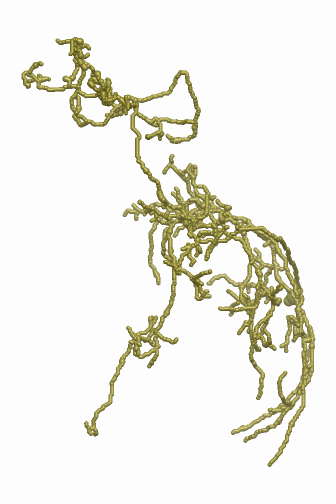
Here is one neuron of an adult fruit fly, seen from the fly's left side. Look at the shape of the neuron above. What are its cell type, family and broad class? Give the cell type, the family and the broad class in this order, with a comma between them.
LHPV6c2, hemilineage LHp2, central-brain intrinsic neuron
